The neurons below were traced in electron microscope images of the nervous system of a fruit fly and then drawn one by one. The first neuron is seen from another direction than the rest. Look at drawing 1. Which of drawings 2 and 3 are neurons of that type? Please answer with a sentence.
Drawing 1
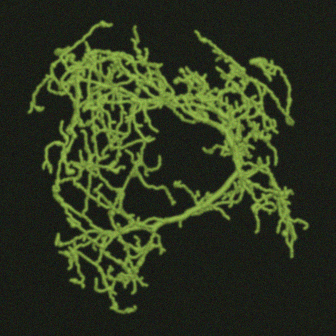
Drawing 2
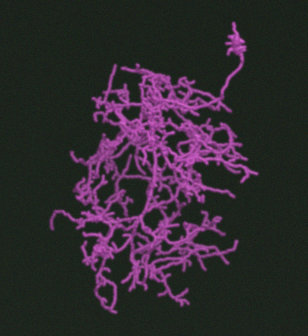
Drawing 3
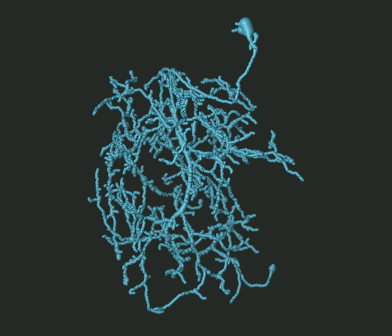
Drawing 2 and drawing 3 are of the same cell type.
